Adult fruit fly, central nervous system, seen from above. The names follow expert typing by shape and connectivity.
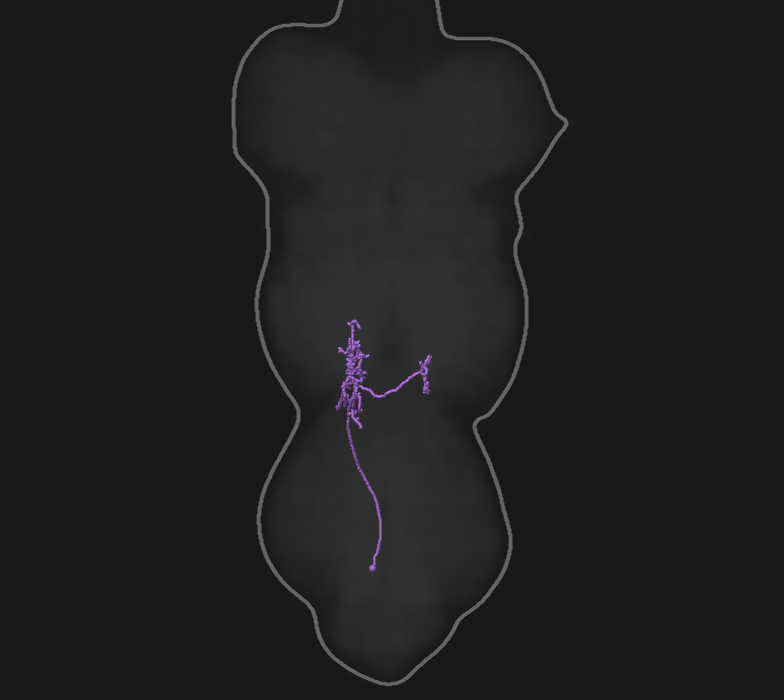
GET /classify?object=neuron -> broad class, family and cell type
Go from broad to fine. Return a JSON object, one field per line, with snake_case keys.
{
 "broad_class": "nerve-cord intrinsic neuron",
 "family": "hemilineage 06A",
 "cell_type": "IN06A108"
}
